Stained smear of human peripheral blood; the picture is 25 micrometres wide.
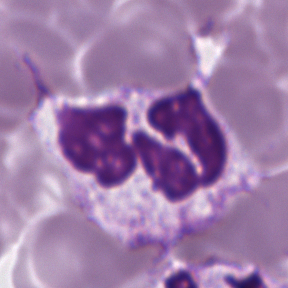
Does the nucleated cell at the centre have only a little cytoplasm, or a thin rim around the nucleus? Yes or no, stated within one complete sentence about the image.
No, the nucleus does not fill most of the cell; the cytoplasm is plentiful.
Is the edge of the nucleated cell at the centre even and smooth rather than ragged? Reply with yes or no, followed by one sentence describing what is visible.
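No. Thin, tapering strands extend from the upper left and upper right of the cell.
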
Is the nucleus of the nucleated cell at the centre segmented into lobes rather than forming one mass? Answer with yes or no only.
Yes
